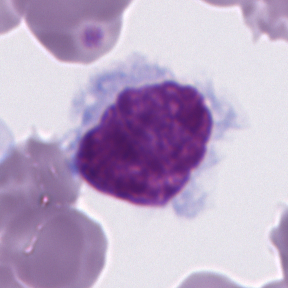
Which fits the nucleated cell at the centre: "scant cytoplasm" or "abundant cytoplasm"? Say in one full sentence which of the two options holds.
Most of this cell is taken up by its nucleus.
